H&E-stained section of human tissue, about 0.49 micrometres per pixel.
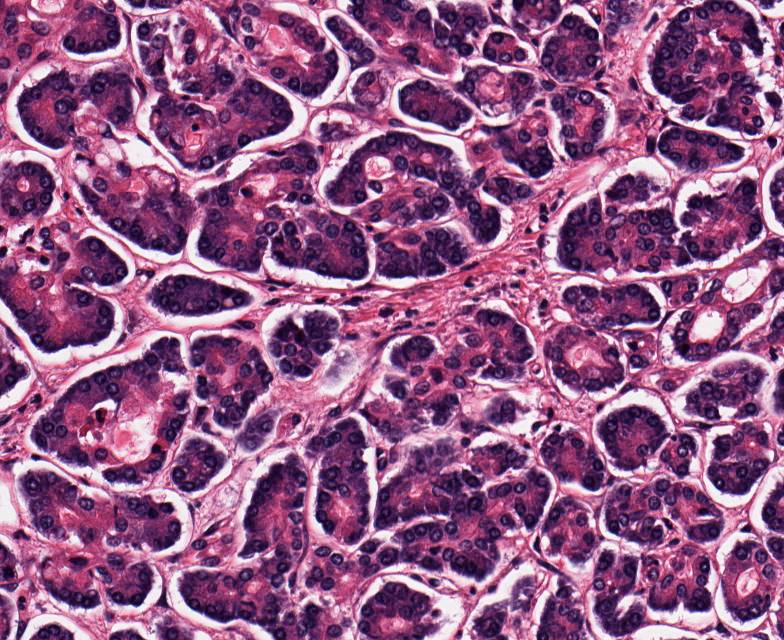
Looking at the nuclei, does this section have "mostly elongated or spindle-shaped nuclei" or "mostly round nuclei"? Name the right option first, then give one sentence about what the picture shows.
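Mostly round nuclei. The nuclei are round and fairly uniform and lie mostly toward the outer edge of each cluster.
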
